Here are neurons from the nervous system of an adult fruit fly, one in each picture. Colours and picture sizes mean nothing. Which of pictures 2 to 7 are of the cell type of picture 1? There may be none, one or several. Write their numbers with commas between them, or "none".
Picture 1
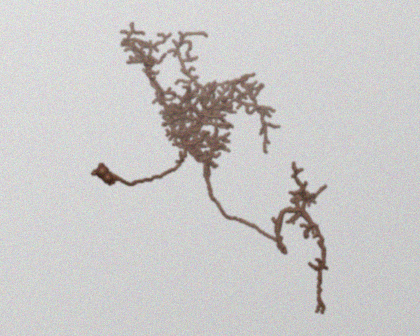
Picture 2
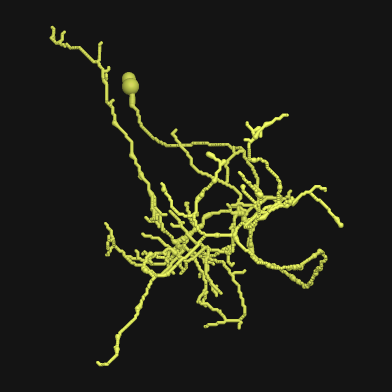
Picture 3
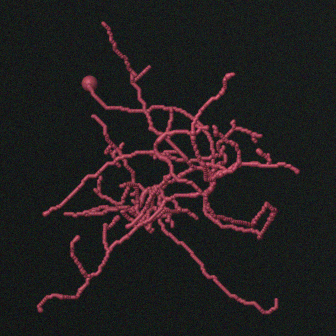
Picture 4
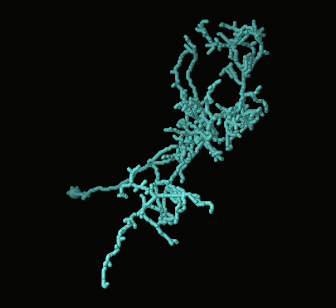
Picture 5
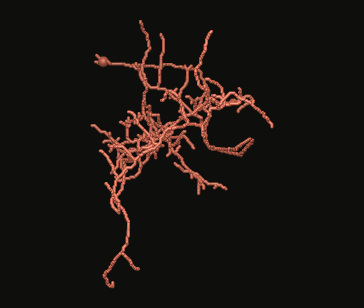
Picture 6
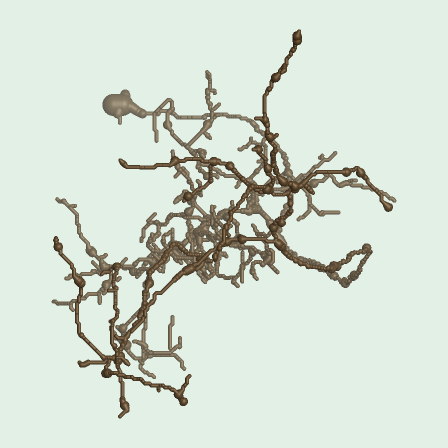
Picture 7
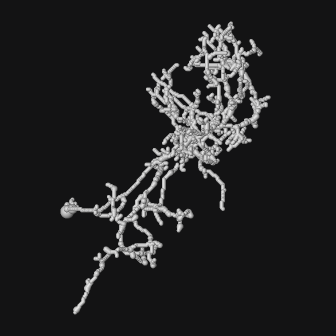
4, 7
